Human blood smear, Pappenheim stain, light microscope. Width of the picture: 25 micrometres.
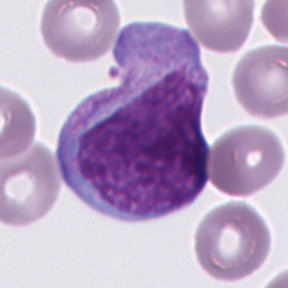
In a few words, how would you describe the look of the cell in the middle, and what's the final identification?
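Along its upper left, the nucleus has a straight, sharply defined border, and it measures about 12 micrometres across. Its chromatin is finely granular, not coarsely clumped. Cytoplasm forms a crescent on the left side of the nucleus and is pale blue along the left edge. This is an atypical promyelocyte.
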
